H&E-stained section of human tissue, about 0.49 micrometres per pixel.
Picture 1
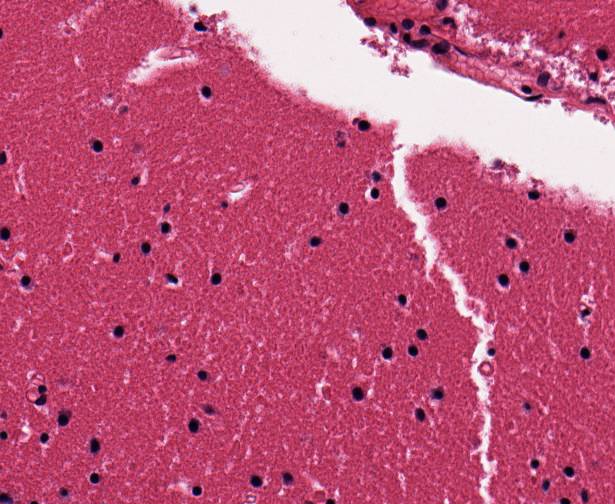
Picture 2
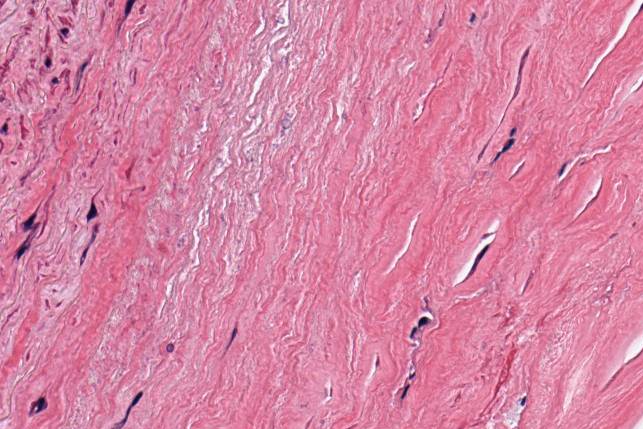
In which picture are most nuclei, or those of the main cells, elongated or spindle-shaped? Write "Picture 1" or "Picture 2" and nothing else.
Picture 2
